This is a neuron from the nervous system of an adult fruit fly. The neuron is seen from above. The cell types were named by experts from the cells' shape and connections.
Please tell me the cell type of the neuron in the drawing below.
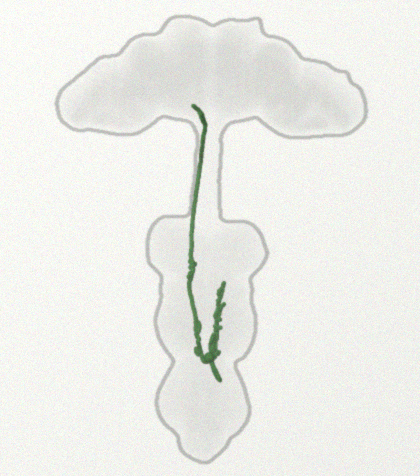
AN19B106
